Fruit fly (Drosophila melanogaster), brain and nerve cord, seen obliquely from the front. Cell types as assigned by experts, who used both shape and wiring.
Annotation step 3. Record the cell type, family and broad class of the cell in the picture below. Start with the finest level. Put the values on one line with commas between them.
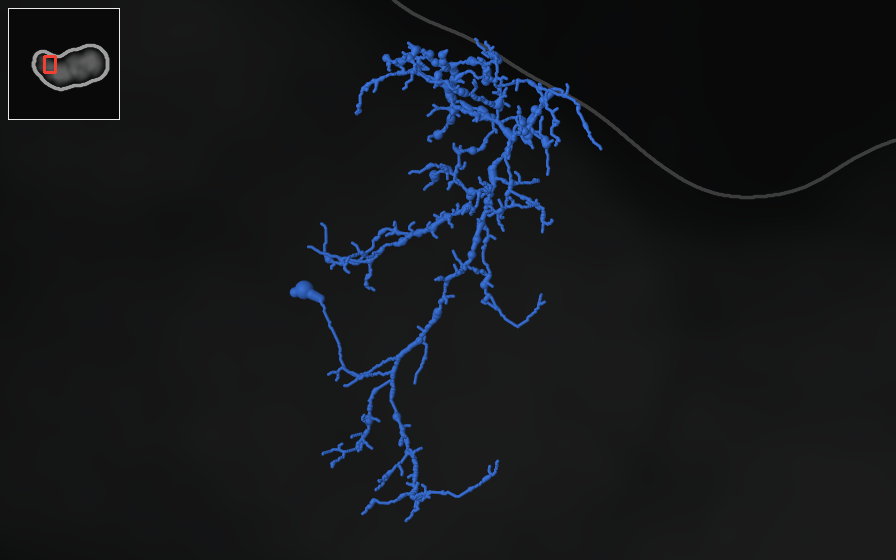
IN13A050, hemilineage 13A, nerve-cord intrinsic neuron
